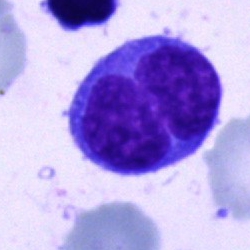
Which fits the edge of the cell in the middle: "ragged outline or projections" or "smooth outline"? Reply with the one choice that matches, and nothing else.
Smooth outline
